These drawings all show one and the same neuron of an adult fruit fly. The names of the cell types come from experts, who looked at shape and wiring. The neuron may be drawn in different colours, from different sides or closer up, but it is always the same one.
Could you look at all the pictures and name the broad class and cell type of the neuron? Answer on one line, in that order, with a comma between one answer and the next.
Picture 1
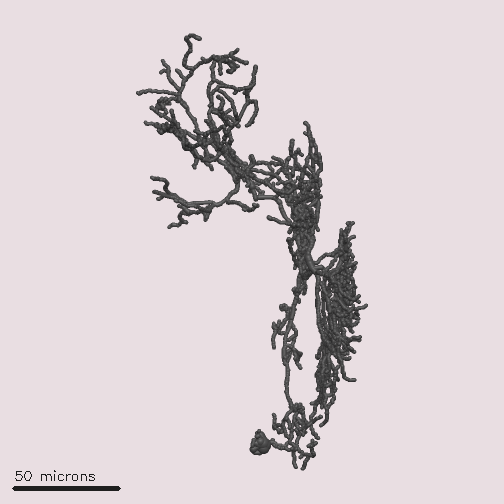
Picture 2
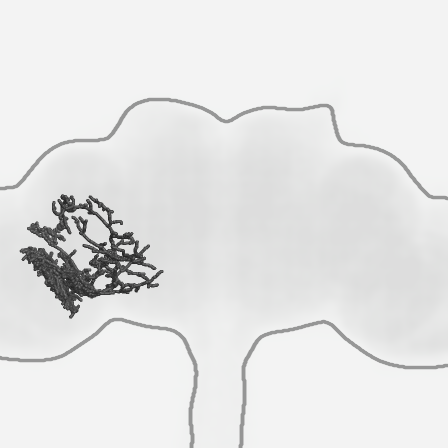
visual projection neuron, aMe20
